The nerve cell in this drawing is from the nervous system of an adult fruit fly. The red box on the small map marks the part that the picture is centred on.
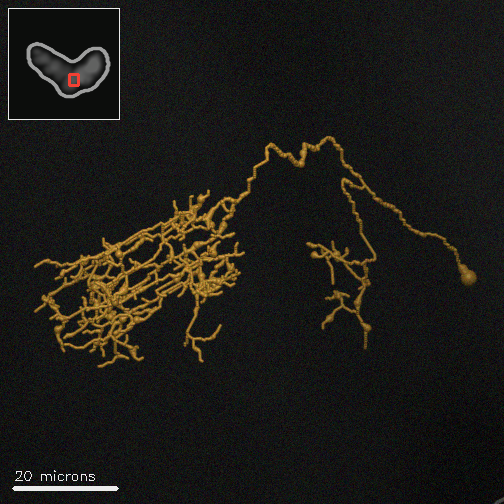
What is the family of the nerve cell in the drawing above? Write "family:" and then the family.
family: Li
